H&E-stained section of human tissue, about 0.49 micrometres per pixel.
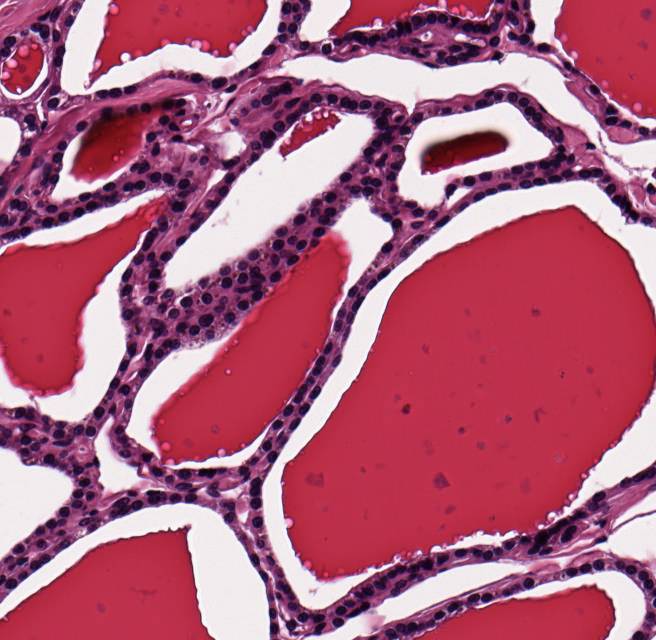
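Thyroid: closed follicles of varying size and shape, rounded to elongated, packed side by side across the field. Largest follicle right-centre to lower right. Lining cells with small, round, uniformly dark-staining nuclei. Scant intervening tissue forms thin septa; no fat cells.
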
